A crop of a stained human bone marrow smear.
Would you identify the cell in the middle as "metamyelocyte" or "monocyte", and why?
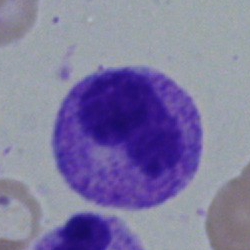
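The cell is a metamyelocyte rather than a monocyte. Its cytoplasm is thickly speckled with purple granules.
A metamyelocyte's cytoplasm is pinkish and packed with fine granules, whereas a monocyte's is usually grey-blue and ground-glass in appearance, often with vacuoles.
The nuclear chromatin here is dark purple and dense.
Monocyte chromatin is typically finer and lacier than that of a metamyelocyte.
The outline is round and smooth, and a paler, less granular patch of cytoplasm lies against the lower left side of the nucleus.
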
